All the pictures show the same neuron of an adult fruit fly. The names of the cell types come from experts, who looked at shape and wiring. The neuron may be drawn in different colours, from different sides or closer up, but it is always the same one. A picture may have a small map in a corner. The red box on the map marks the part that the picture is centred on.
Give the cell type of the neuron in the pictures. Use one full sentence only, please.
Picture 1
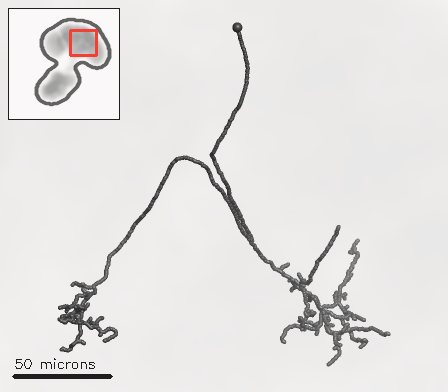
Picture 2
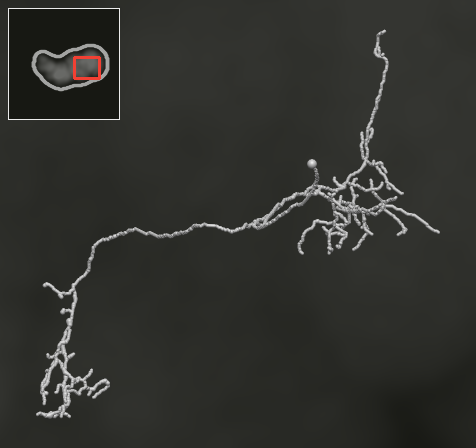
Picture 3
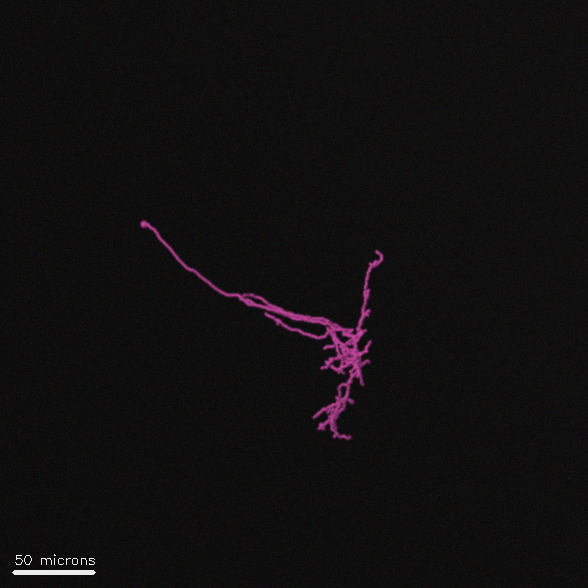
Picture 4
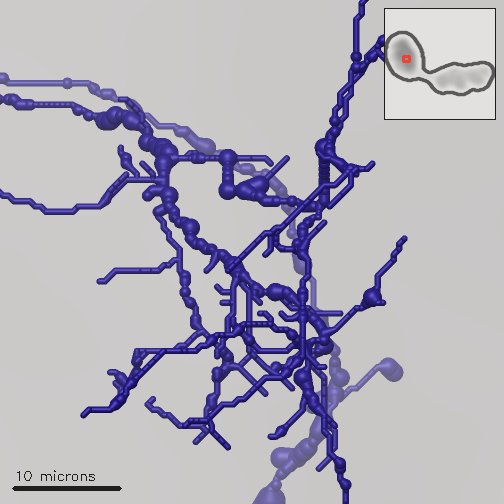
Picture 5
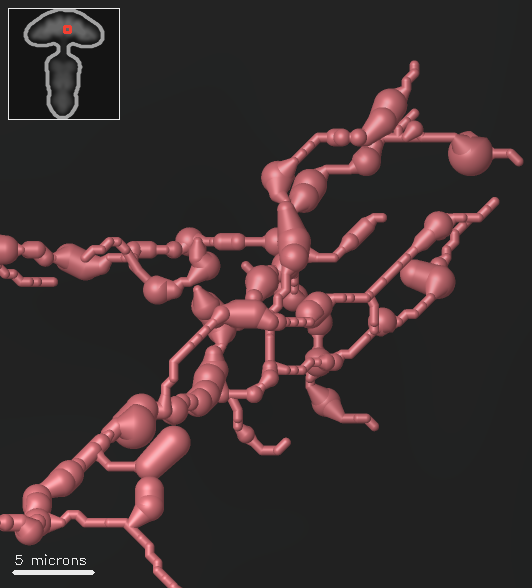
This neuron carries the cell type designation WED084.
